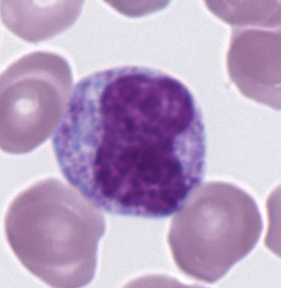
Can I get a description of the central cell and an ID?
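Let me start with the shape: roughly round, with a smooth edge. Now the nucleus has a notch on its right side, so it looks folded, almost like a bean, and I can't make out any nucleoli. Fine purple granules are scattered all through the cytoplasm. I'm looking at a metamyelocyte.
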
